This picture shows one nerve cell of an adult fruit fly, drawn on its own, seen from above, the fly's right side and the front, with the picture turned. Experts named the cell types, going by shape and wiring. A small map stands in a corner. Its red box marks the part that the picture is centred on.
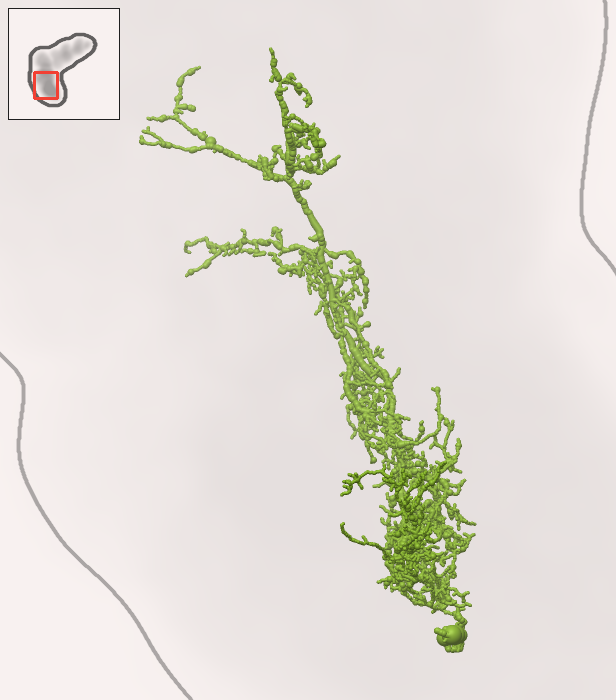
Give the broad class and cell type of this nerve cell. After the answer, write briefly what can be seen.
It is a central-brain intrinsic neuron. It is of cell type SIP133m. As drawn here it is taller than it is wide.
